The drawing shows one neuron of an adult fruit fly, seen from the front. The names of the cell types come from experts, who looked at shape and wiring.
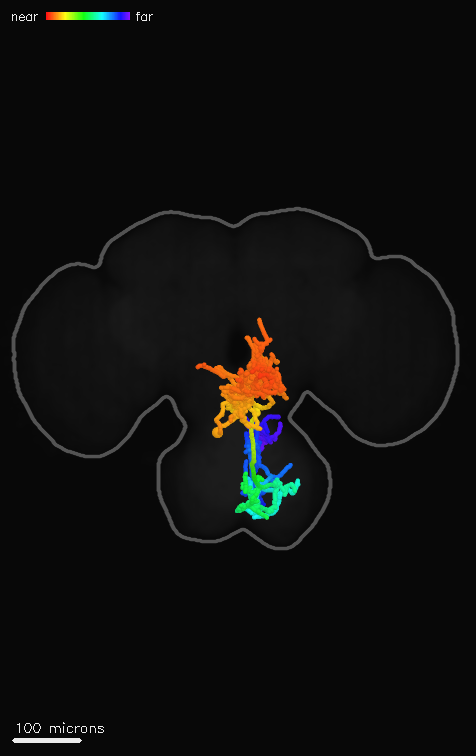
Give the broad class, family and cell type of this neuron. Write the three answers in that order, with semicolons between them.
descending neuron; DNg; DNg68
